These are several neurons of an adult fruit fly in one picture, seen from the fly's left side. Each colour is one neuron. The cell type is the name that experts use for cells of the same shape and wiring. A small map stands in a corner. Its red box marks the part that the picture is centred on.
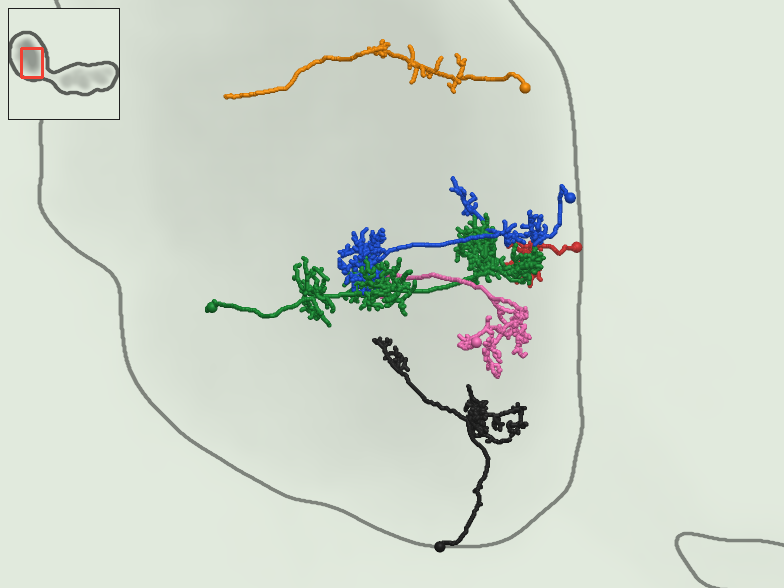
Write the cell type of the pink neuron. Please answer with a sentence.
The cell type is TmY18.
